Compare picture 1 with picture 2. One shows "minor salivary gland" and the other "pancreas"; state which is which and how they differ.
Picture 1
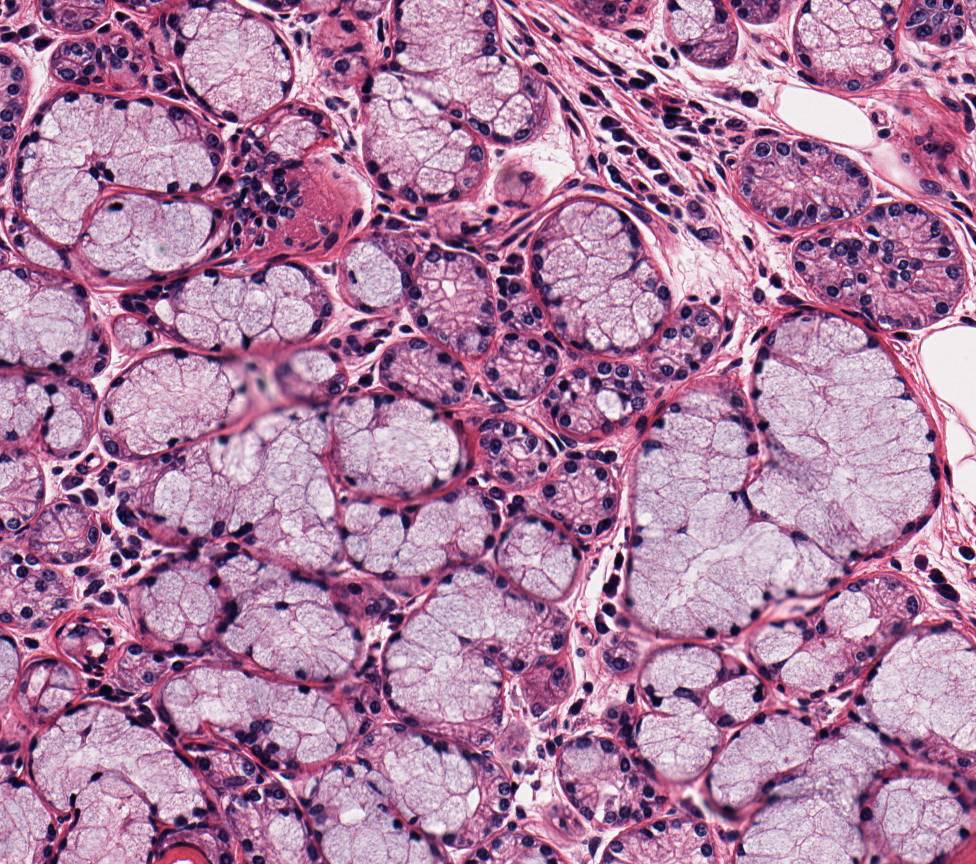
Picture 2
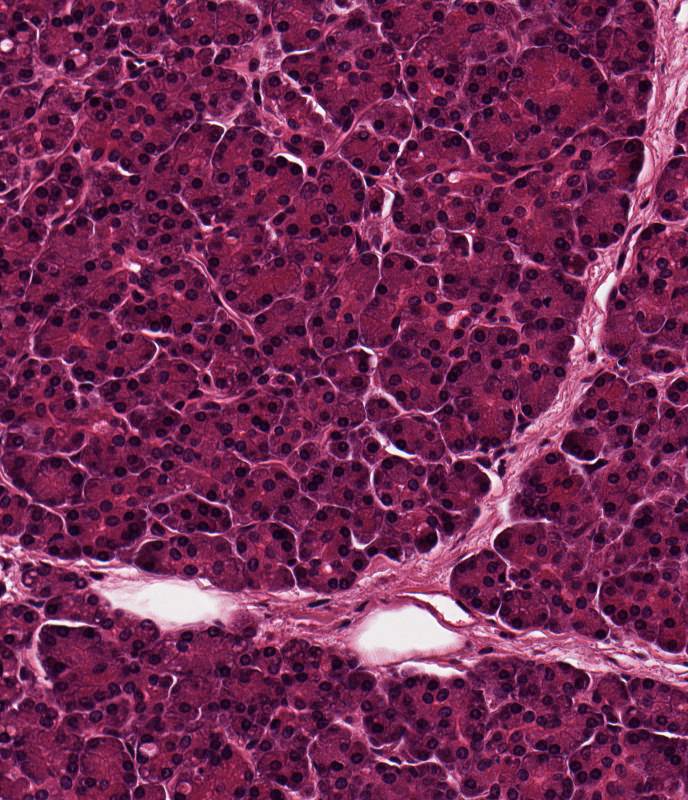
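Names first: picture 1, minor salivary gland; picture 2, pancreas. Cytoplasm: pale, foamy and grey-lilac in the mostly mucous acini of picture 1; abundant, deeply eosinophilic and dark red-purple in picture 2. Nuclei: flattened and pressed against the acinar base in picture 1; small, round and dark-staining in picture 2. Layout: closely packed small rounded acini fill nearly all of picture 2, crossed by a thin pale pink fibrous band running from the upper right edge towards the lower left.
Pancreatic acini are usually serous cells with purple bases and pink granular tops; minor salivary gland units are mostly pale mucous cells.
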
